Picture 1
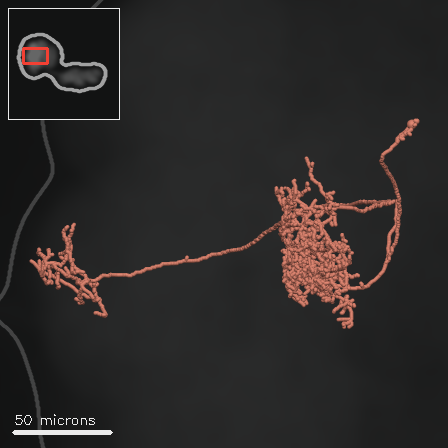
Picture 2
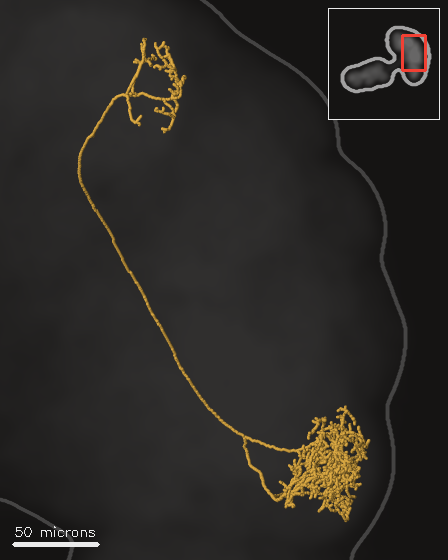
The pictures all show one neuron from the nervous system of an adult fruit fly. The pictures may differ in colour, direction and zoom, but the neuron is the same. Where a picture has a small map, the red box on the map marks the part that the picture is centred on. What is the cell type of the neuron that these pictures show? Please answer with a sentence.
The cell type is AVLP261_b.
